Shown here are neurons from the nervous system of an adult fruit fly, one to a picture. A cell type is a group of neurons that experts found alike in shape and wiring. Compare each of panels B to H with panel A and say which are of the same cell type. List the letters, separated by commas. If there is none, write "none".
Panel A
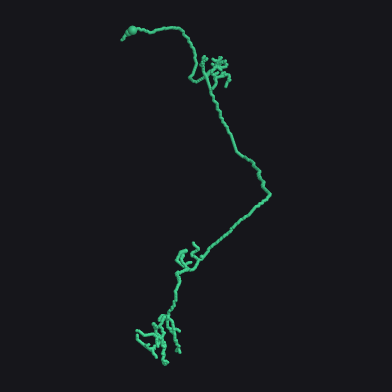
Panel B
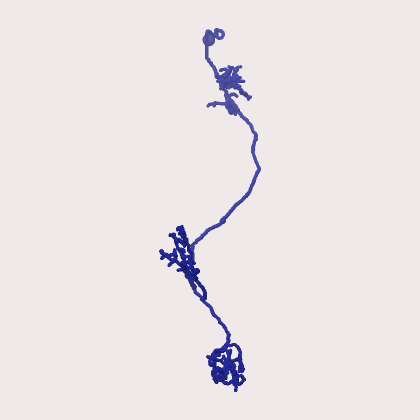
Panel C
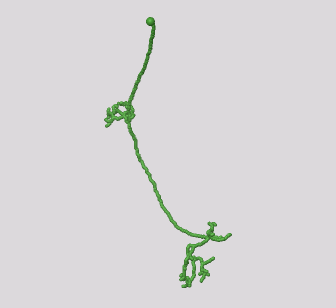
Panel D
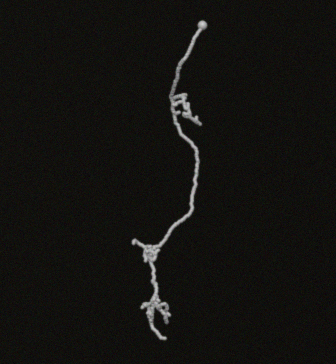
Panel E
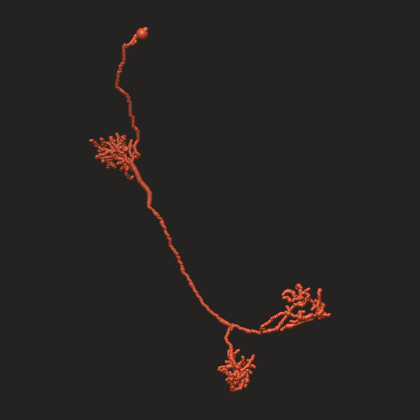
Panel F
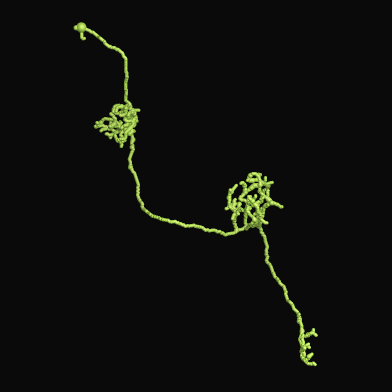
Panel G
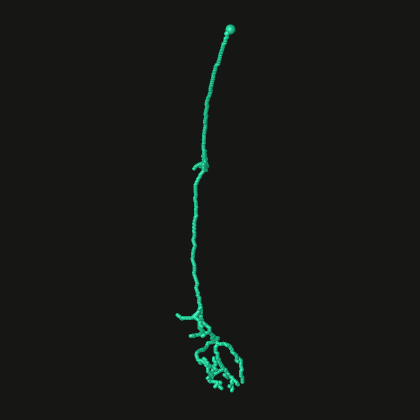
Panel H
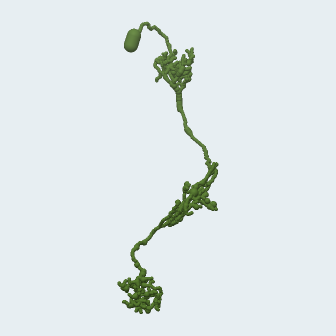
C, D, G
